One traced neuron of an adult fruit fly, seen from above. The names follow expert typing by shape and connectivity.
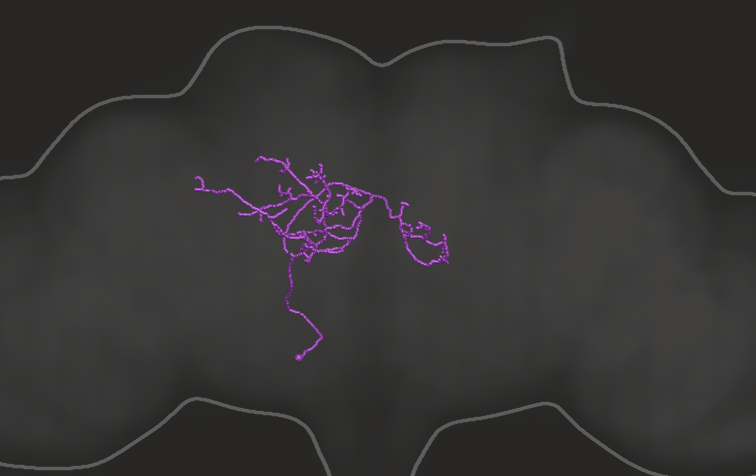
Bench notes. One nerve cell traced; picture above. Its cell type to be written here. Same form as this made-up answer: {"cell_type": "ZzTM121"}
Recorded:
{"cell_type": "SMP508"}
